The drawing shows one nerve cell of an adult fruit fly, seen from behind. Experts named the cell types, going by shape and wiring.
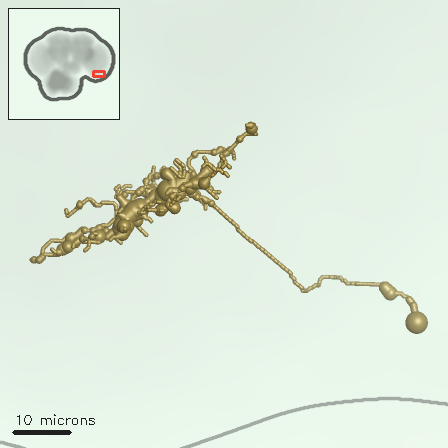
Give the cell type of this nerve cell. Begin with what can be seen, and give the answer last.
The cell body is at the lower right of the picture. From left to right in the picture it spans about 70 microns. This is an optic-lobe intrinsic neuron. Its cell type is Dm8b.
